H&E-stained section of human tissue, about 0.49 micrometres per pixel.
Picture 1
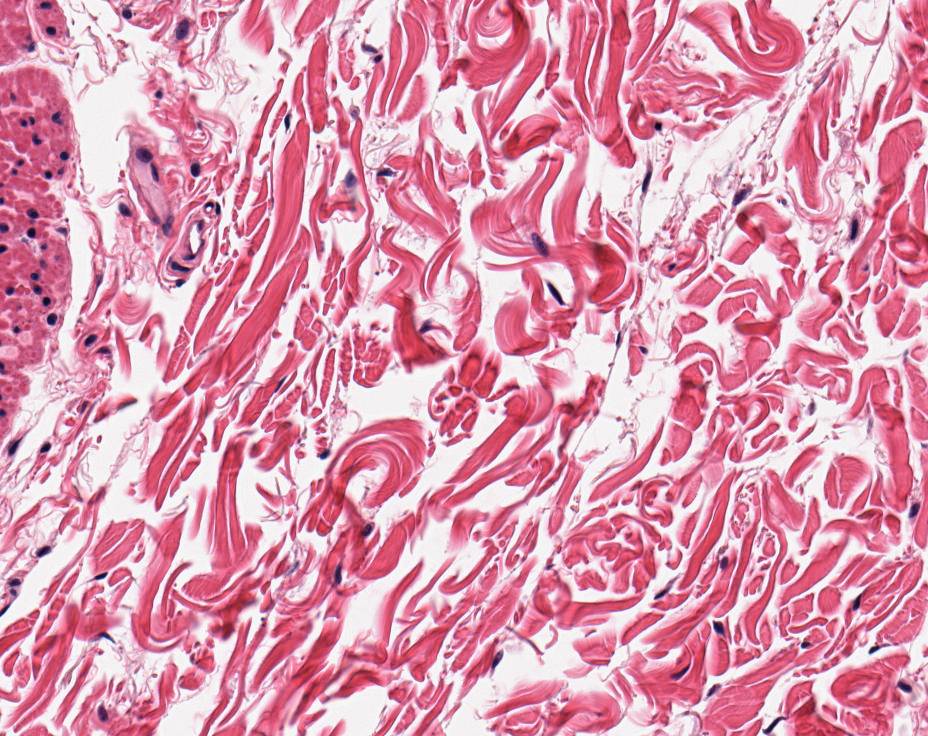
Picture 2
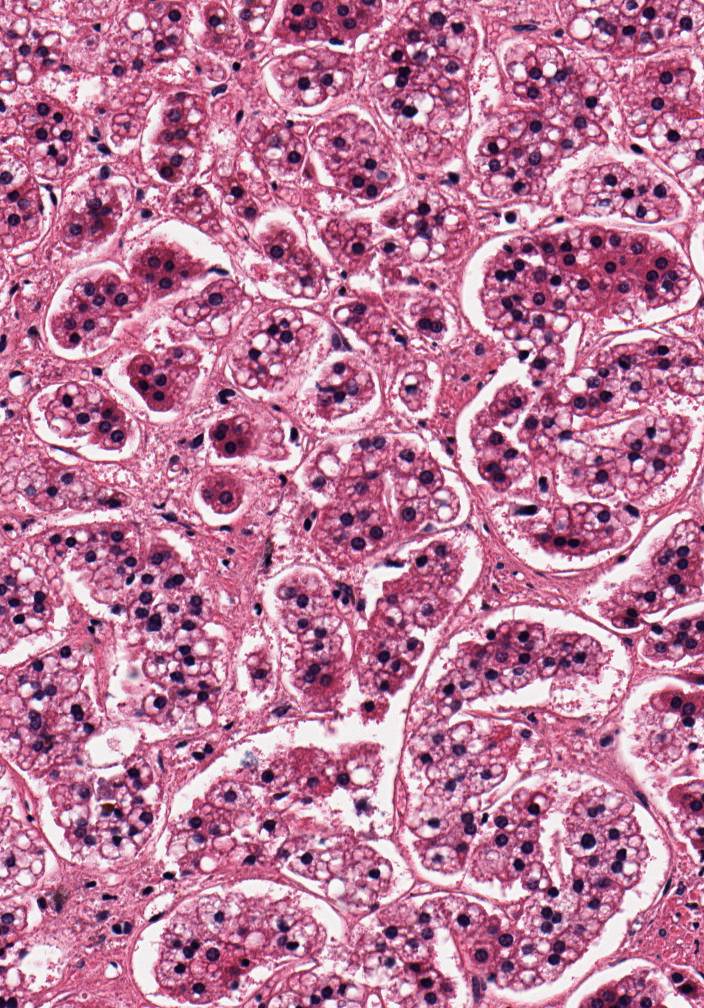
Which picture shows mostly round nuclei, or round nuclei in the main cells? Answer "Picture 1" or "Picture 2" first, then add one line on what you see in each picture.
Picture 2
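In picture 1: Nuclei are sparse, dark and elongated, and lie along the edges of the fibres.
In picture 2: The nest cells are polygonal, with round, dark, centrally placed nuclei.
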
